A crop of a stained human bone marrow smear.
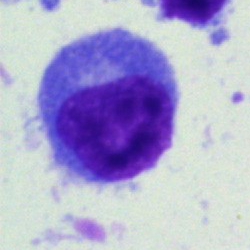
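Plasma cell, centre of field. Outline roughly round. Nucleus off-centre, toward lower part of cell. Cytoplasm deep blue. Paler zone in cytoplasm just above nucleus.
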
